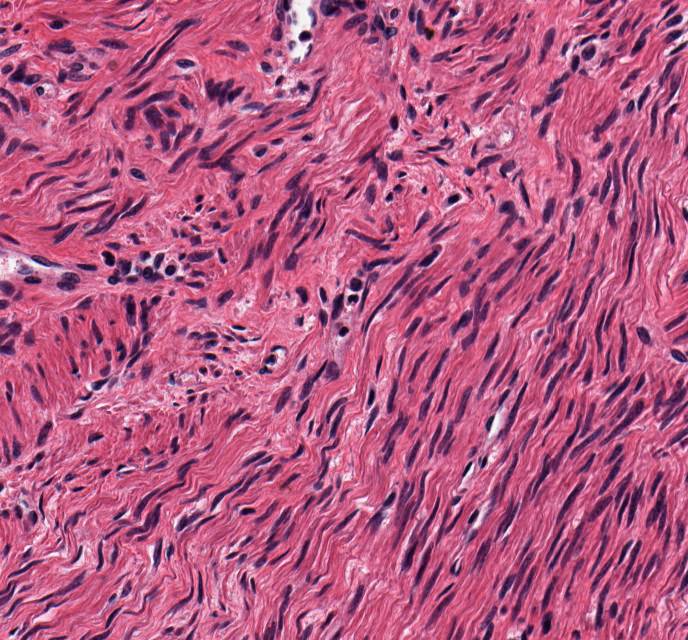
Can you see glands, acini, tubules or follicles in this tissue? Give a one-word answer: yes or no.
No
